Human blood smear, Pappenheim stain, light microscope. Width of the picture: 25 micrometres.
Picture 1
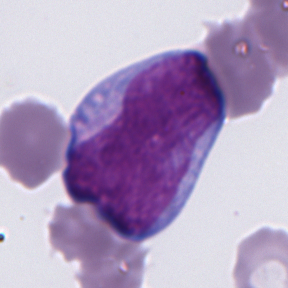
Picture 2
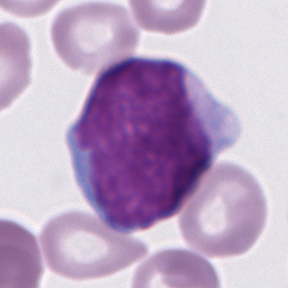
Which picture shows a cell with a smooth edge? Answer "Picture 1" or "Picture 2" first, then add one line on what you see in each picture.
Picture 1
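In picture 1: The cell surface is smooth, without projections.
In picture 2: A pale blunt bulge of cytoplasm projects at the upper right.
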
